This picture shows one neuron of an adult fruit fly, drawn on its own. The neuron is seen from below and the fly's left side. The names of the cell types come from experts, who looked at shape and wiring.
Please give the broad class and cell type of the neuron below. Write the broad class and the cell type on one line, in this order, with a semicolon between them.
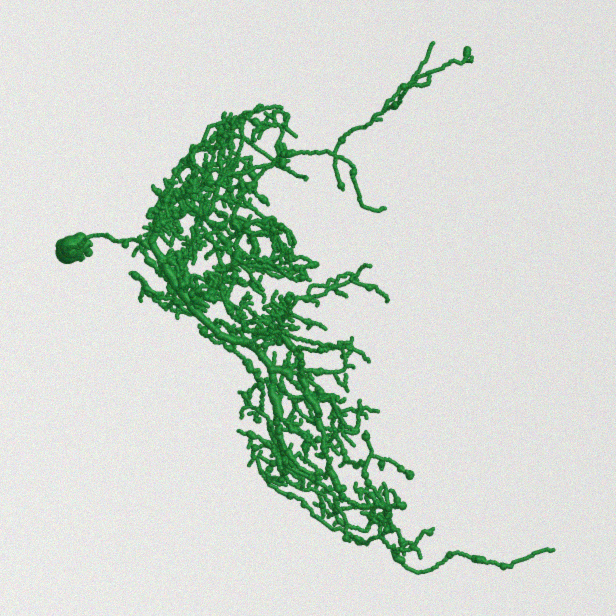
central-brain intrinsic neuron; GNG037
